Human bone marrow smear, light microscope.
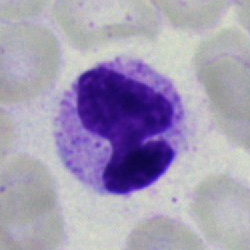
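Band neutrophil, the middle cell in a stained human bone marrow smear. Its nucleus is bent, a narrowed waist joining a larger upper part to a smaller lower part, and the chromatin is dark purple and dense. In the pale lilac cytoplasm, fine purple granules lie scattered.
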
